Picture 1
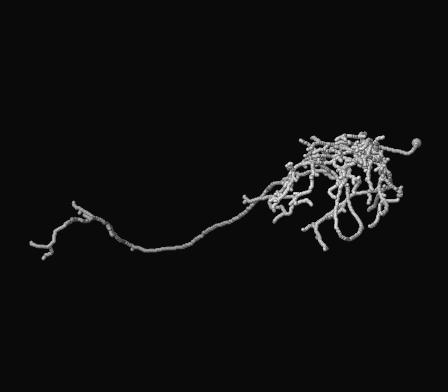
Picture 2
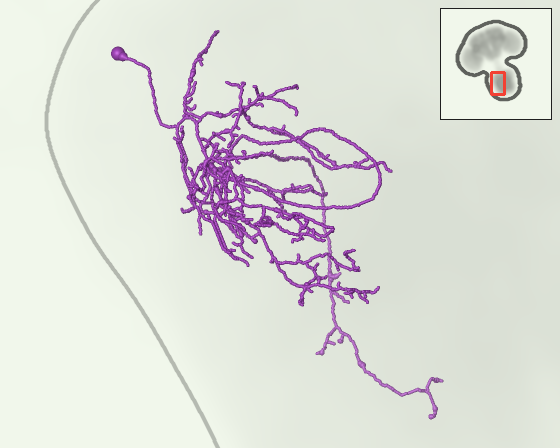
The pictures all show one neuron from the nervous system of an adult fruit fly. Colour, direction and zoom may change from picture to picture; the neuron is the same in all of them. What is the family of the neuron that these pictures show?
hemilineage 17A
